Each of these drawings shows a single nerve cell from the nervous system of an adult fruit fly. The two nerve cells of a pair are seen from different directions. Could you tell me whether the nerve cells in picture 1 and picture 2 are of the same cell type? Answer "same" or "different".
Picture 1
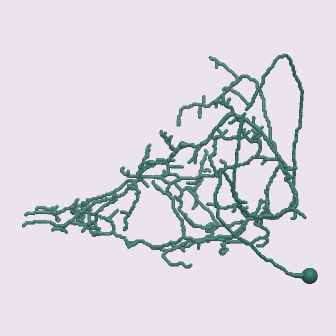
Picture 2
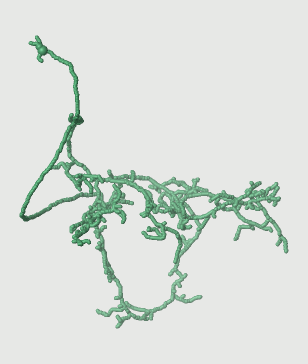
same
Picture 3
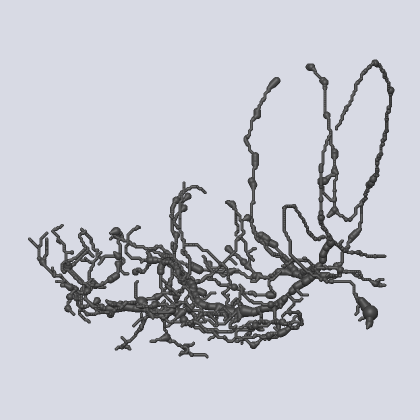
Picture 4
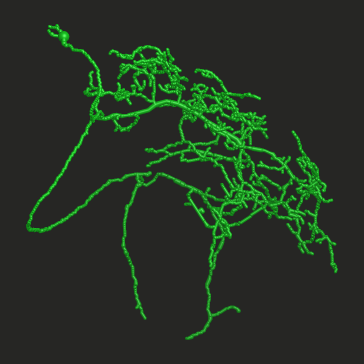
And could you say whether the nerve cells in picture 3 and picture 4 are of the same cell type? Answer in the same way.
same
